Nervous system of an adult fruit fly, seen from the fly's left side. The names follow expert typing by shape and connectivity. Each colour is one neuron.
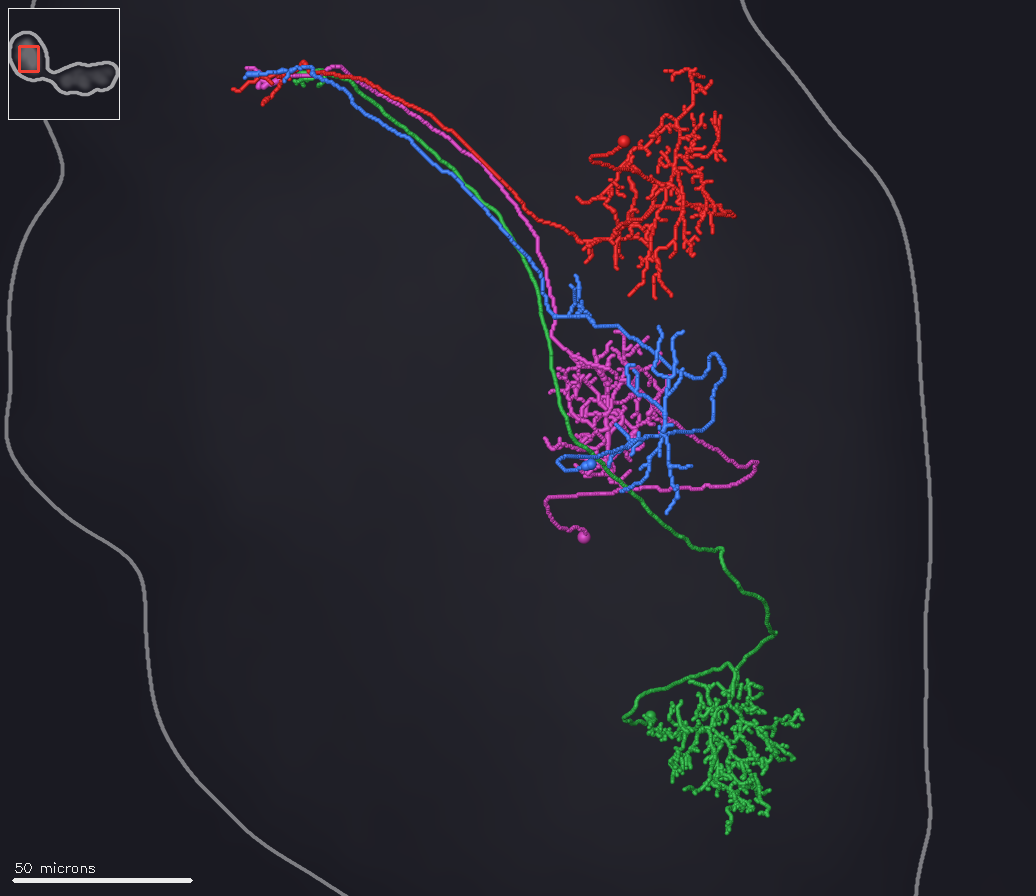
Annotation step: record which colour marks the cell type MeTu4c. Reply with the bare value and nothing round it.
red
